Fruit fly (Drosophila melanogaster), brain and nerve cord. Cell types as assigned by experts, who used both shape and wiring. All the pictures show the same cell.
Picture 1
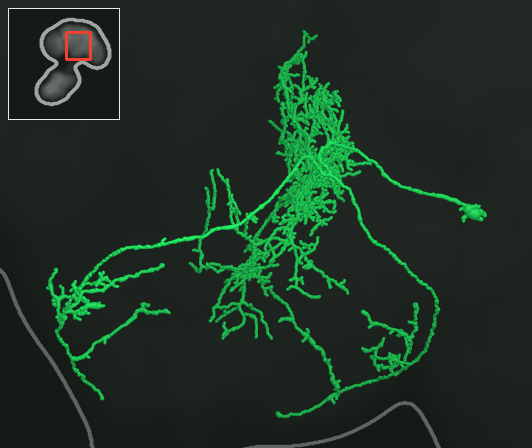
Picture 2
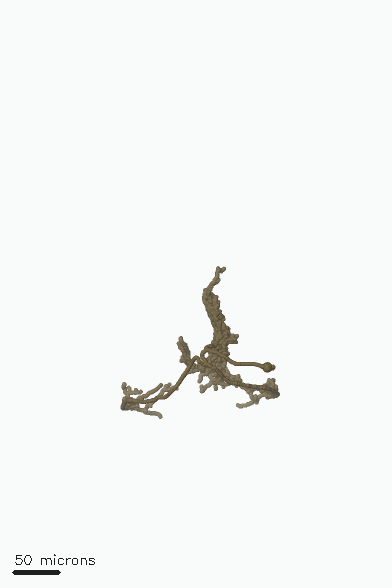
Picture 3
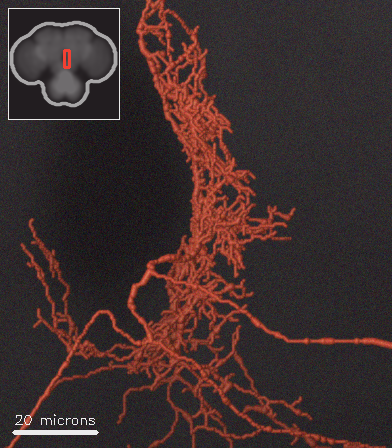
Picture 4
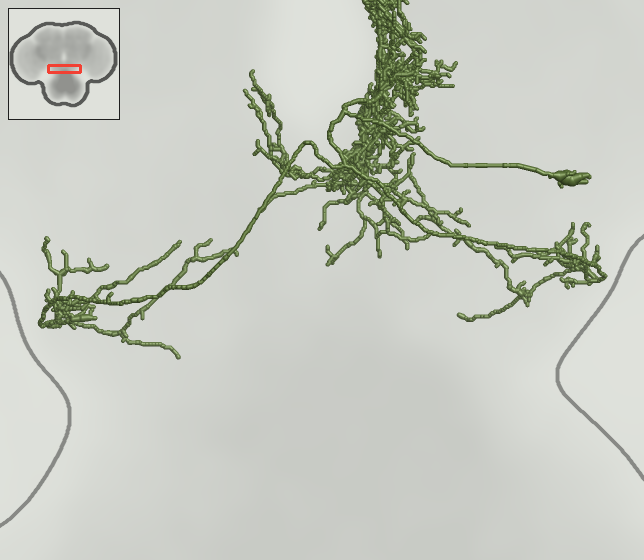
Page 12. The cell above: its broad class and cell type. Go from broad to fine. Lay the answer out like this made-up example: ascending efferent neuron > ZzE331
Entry: central-brain intrinsic neuron > VES088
